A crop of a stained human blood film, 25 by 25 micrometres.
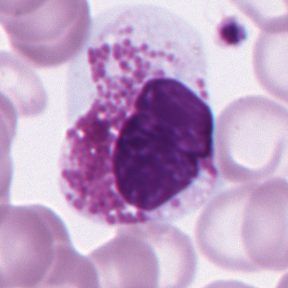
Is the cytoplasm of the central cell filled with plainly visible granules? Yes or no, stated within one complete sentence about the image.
Yes, this cell's cytoplasm carries many visible granules.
